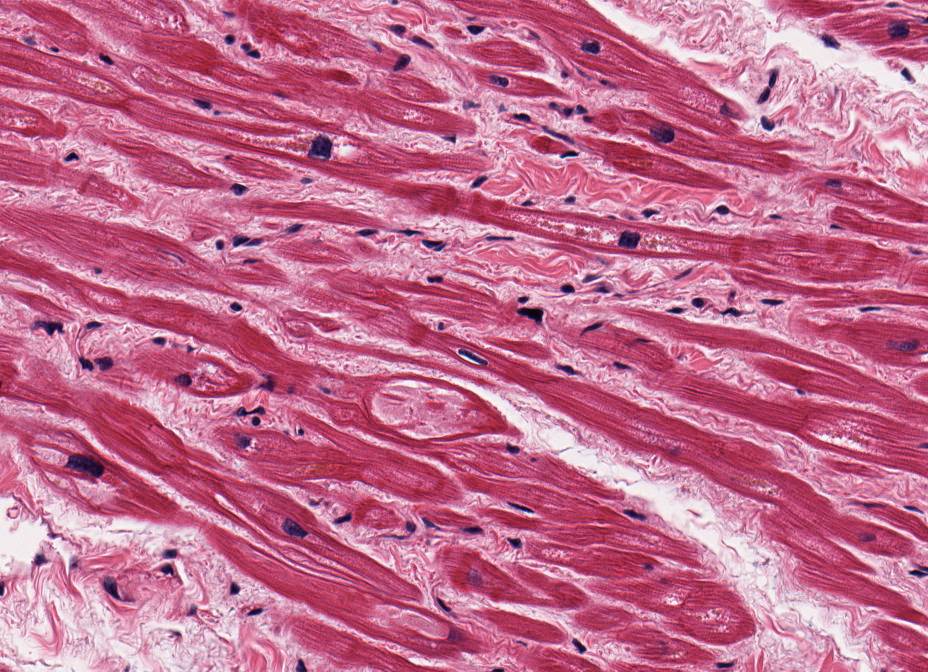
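Atrial appendage of the heart, haematoxylin and eosin. Elongated muscle fibres run diagonally from upper left to lower right, branching and joining neighbours rather than running as separate parallel cylinders. Nuclei lie centrally; pale zones at the ends of some hold fine golden-brown granules.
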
